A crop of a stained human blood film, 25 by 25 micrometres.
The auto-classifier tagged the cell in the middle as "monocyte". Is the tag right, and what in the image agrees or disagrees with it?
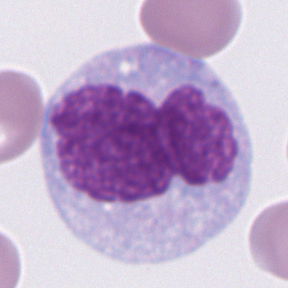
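Looking at it: round, smooth outline; nucleus in two lobes, the left larger than the right, notched from both top and bottom edges. The nucleus measures about 16 by 11 micrometres. The cytoplasm is pale greyish blue, with only a faint fine lilac granularity and a few tiny clear spots.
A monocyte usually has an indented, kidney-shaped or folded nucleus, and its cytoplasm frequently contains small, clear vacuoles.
The notched nucleus and the clear spots sit well with monocyte.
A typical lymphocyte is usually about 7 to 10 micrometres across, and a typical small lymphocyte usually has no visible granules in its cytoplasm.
The nucleus alone is larger than that, and the faint granularity argues against typical lymphocyte as well. Monocyte, then, fits this cell.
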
